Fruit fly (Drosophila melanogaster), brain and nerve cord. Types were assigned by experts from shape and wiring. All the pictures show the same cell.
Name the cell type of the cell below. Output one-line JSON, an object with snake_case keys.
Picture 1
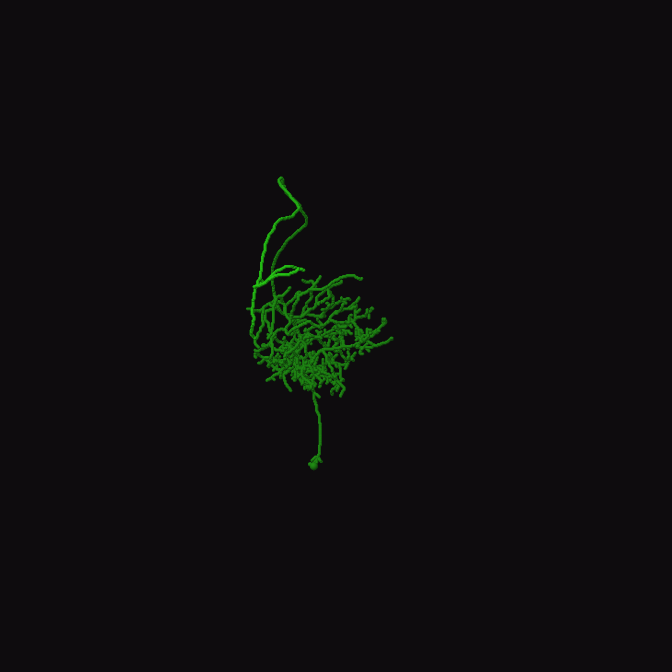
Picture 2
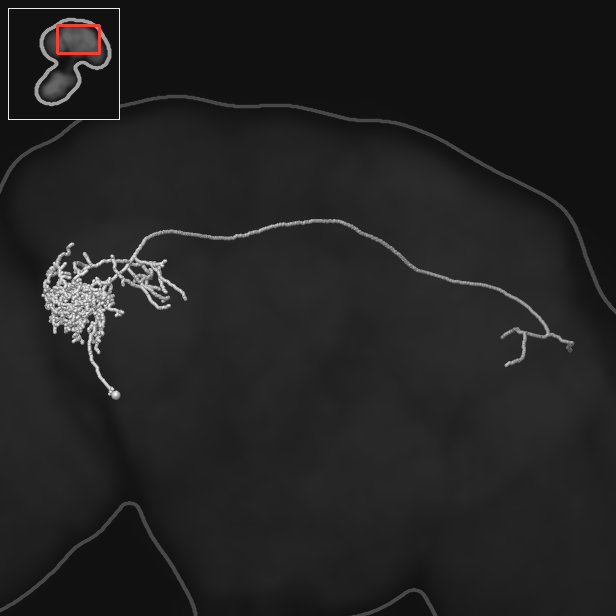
{"cell_type": "CB2339"}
